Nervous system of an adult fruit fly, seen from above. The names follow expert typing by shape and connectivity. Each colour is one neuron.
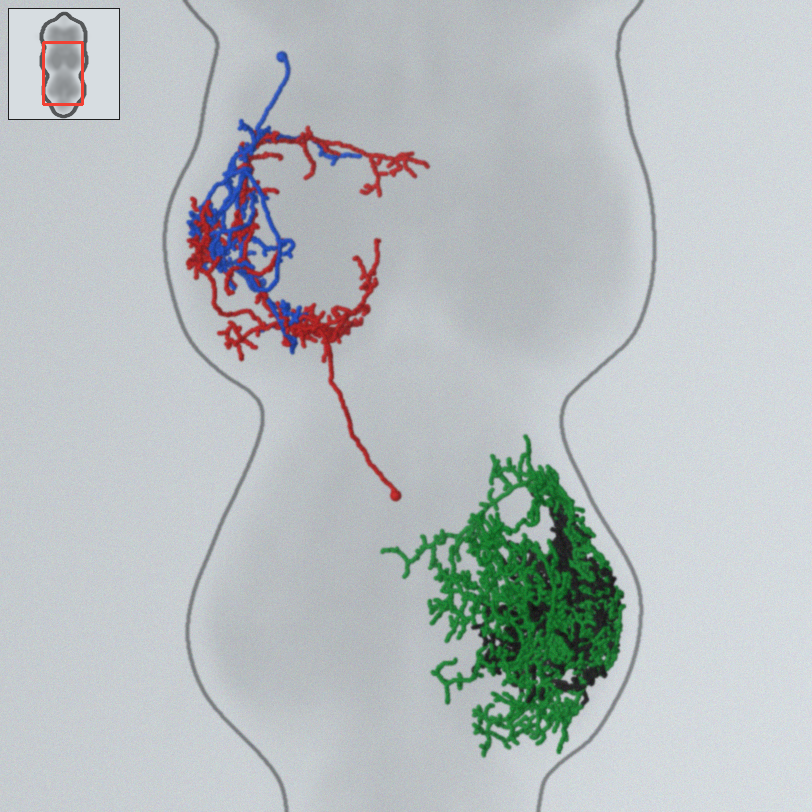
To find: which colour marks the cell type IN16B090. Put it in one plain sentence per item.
The colour is blue.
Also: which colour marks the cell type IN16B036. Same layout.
The colour is black.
